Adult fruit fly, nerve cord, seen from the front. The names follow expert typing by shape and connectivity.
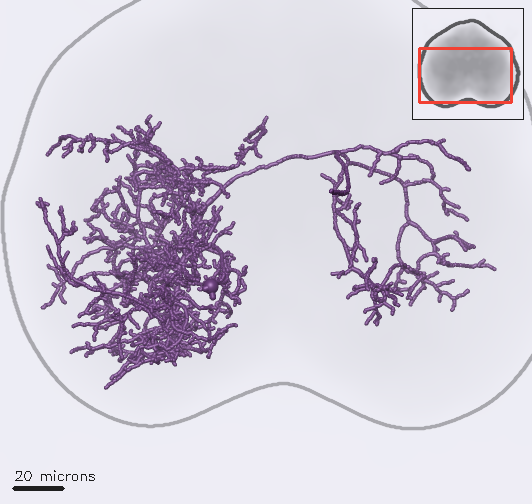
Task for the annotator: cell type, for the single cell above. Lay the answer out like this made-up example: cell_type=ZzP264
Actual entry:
cell_type=AN07B015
